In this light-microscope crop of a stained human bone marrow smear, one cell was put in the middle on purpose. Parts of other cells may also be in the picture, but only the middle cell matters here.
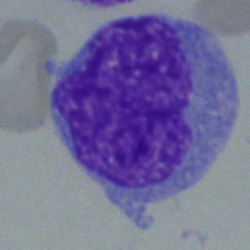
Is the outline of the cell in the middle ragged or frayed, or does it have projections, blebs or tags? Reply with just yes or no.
Yes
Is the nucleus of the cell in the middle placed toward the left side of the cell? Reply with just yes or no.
Yes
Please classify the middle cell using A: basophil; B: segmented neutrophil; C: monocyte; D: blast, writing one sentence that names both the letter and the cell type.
The best answer is option D, since the cell in the middle is a blast.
